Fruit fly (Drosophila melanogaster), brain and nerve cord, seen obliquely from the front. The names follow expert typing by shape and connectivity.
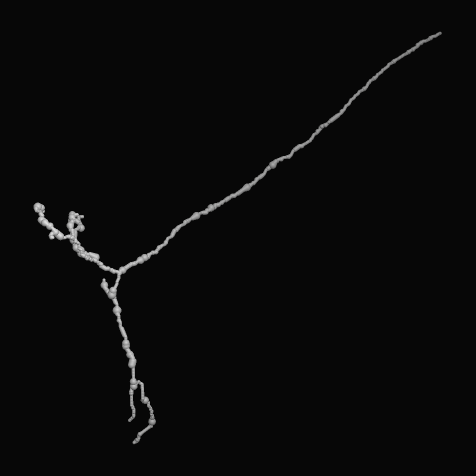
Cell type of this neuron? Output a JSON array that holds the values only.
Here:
["SNta03"]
